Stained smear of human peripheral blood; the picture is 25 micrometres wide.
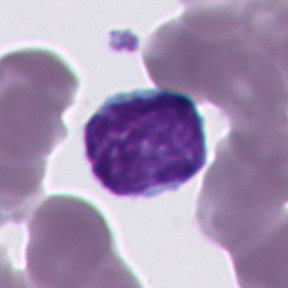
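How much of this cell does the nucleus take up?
Almost all of it: the nucleus is about 10 micrometres across and leaves only a very scant rim of cytoplasm.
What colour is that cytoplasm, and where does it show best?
Pale blue, clearest at the lower edge.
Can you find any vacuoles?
No, none, and the surface has no hair-like projections either.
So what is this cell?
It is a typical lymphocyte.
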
